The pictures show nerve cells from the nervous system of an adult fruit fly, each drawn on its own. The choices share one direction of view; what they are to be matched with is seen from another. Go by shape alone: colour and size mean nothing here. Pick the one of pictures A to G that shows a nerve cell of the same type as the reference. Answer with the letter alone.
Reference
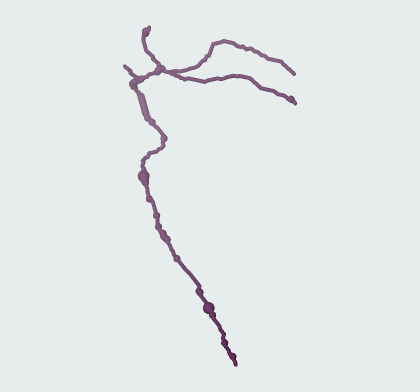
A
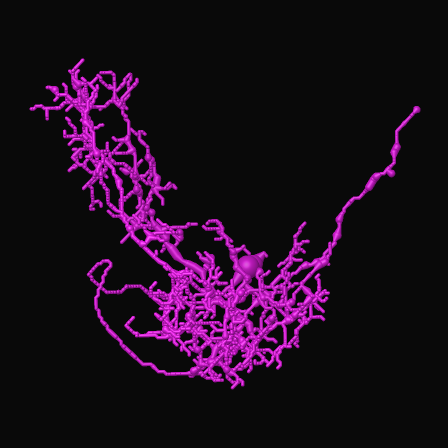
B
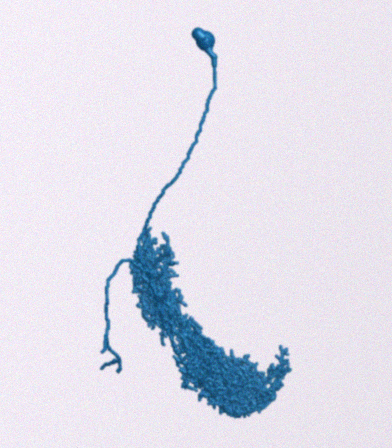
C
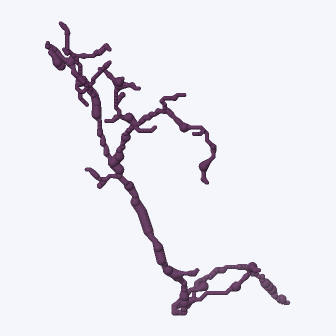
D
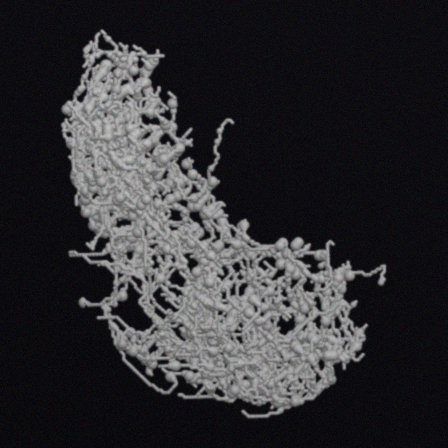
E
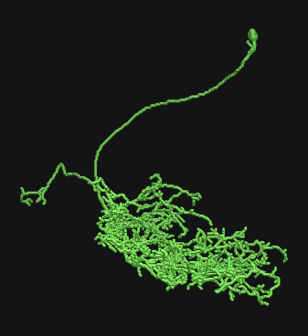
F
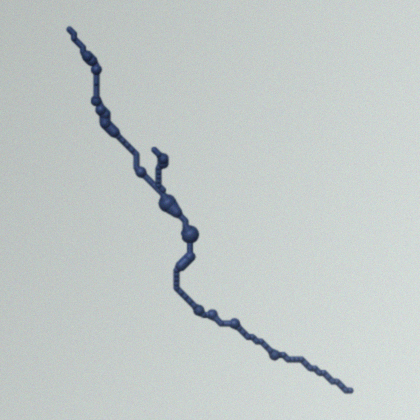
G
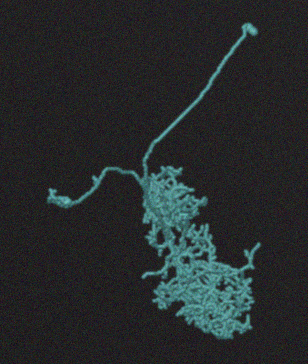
C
